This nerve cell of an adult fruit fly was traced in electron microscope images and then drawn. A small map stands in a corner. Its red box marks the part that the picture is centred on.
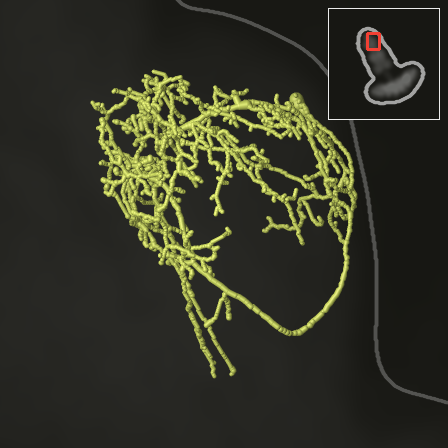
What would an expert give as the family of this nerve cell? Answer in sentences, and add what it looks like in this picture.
Its family is hemilineage 09A. This is a nerve-cord intrinsic neuron. The picture shows dozens of branch ends. As drawn here it is about as wide as it is tall.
